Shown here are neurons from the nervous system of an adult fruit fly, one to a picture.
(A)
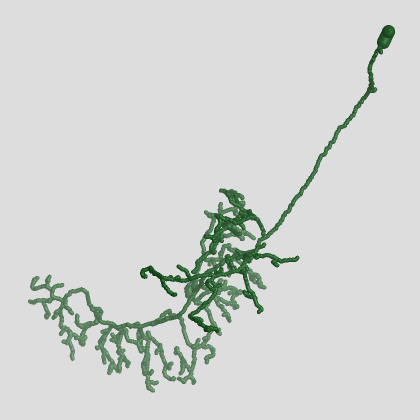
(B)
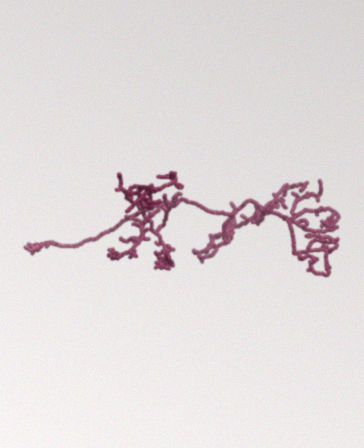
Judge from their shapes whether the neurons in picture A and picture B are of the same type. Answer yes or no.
no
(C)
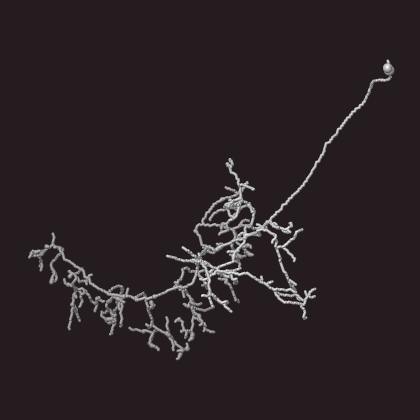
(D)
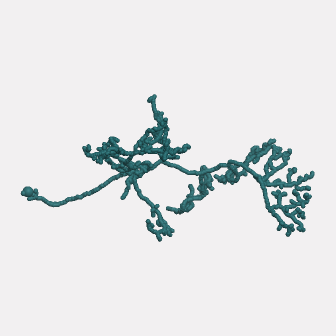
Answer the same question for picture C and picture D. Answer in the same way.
no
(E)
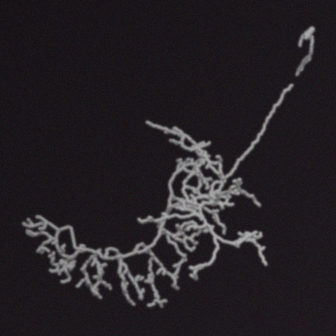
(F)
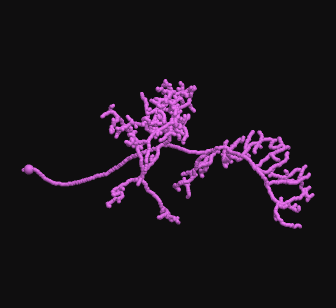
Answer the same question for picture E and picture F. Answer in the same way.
no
